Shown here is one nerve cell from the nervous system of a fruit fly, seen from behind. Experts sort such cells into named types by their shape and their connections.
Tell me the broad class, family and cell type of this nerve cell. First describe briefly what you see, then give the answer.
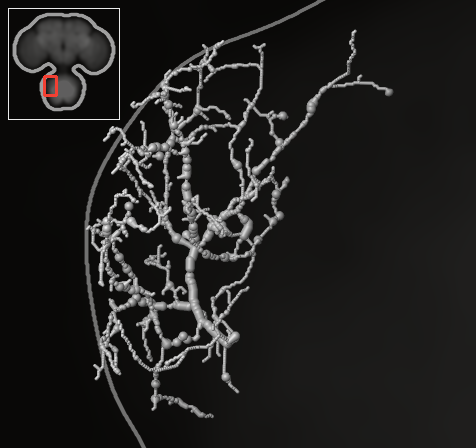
Dozens of branch ends can be seen. In this view it is taller than it is wide. It is a nerve-cord intrinsic neuron. Its family is hemilineage 20A.22A. Its cell type is IN20A.22A018.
